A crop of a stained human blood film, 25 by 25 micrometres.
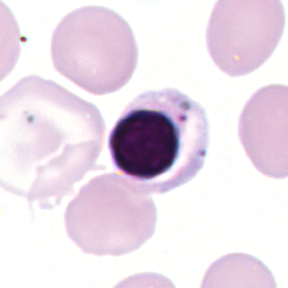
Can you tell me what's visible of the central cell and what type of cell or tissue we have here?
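This roughly round cell carries its nucleus off-centre, displaced toward the left side. Its chromatin stains dark purple and is densely clumped. A few small dark purple granules lie in the right part of the cytoplasm. The cell is a normoblast.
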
